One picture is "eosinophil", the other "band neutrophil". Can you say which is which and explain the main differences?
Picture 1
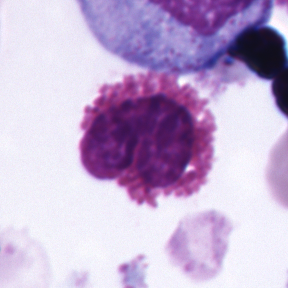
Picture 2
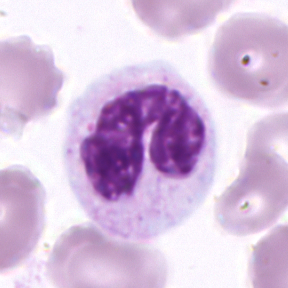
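Picture 1 is the eosinophil, picture 2 the band neutrophil. Look at the granules: coarse and reddish-purple, packing the cytoplasm in picture 1, but fine, pink-violet and scattered through abundant pale lilac cytoplasm in picture 2.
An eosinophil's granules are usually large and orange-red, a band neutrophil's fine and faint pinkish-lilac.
The nuclei differ too: picture 2 has a single thick band bent into a downward-opening horseshoe, picture 1 a deep notch cutting in from below.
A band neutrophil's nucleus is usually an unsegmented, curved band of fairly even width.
The chromatin is dark purple in both.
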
